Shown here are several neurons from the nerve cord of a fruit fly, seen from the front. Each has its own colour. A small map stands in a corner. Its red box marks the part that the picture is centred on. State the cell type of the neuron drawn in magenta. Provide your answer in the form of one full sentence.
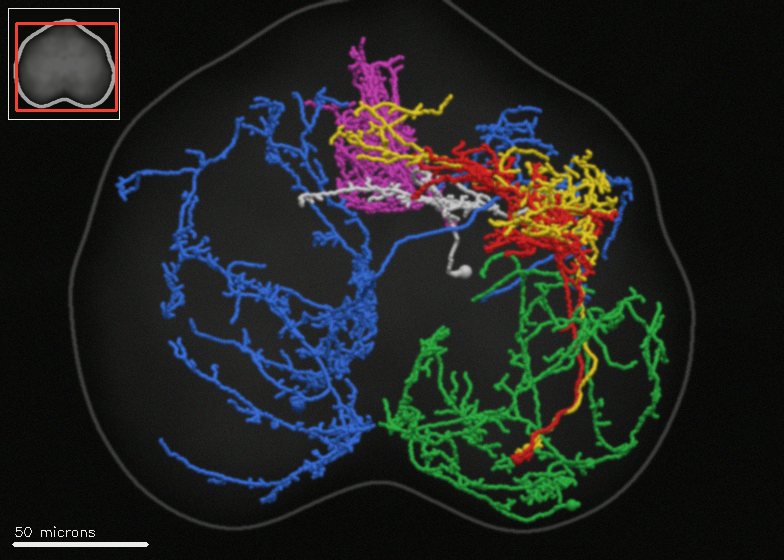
This neuron is recognized as the cell type INXXX319.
